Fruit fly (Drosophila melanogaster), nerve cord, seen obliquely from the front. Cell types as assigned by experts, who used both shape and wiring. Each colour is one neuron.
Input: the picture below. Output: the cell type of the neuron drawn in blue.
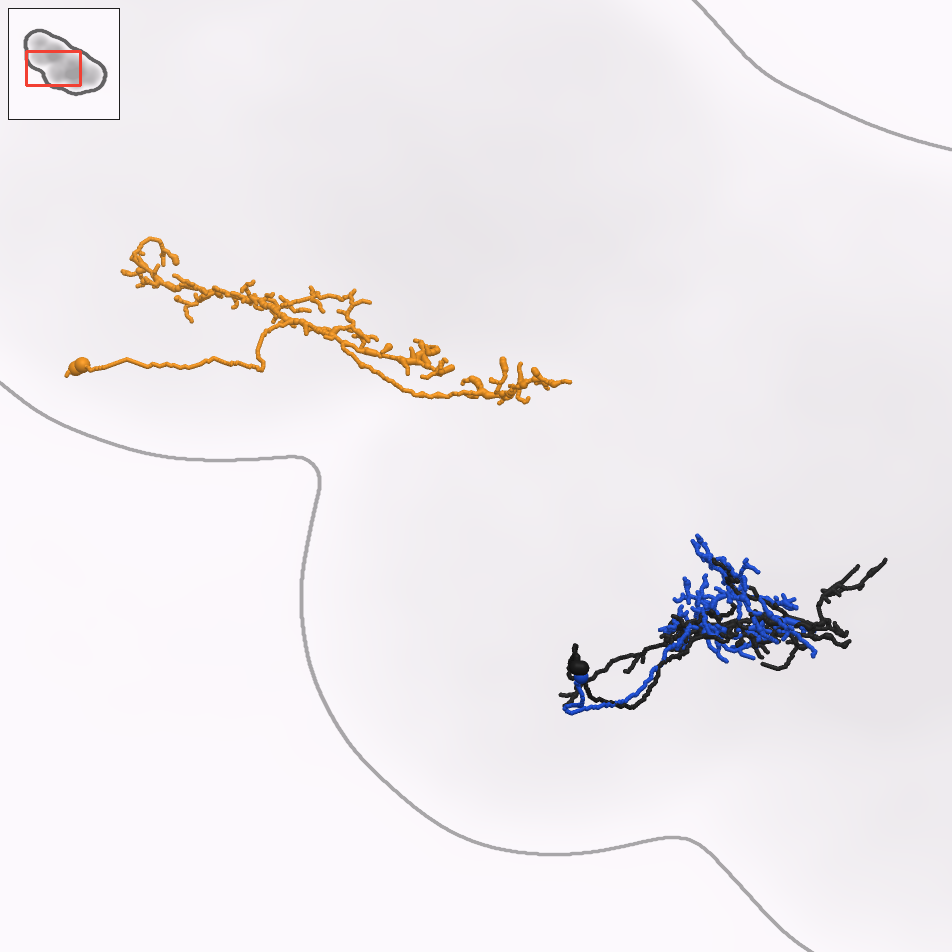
IN09A087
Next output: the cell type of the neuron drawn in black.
IN09A094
